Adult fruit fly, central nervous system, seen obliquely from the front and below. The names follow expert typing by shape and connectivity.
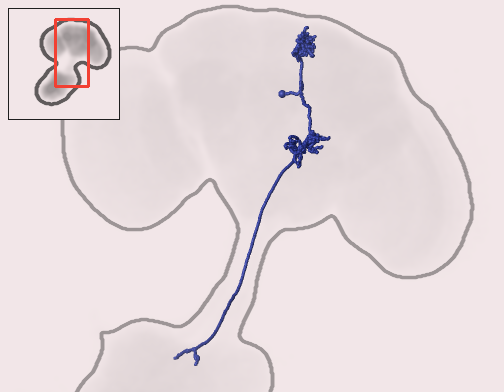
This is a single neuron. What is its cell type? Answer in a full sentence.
The cell type is DNpe033.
